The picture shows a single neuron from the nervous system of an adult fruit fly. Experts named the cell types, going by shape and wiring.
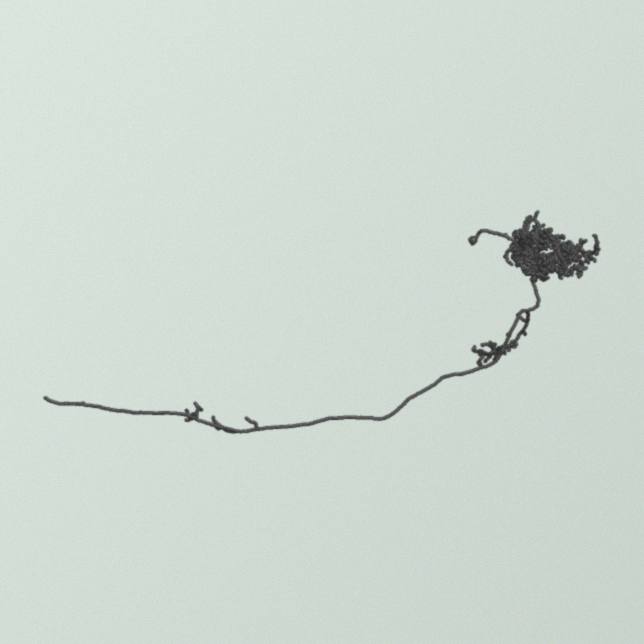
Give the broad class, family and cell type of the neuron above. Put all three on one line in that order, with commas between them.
descending neuron, hemilineage SMPpv2_ventral, DNp35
